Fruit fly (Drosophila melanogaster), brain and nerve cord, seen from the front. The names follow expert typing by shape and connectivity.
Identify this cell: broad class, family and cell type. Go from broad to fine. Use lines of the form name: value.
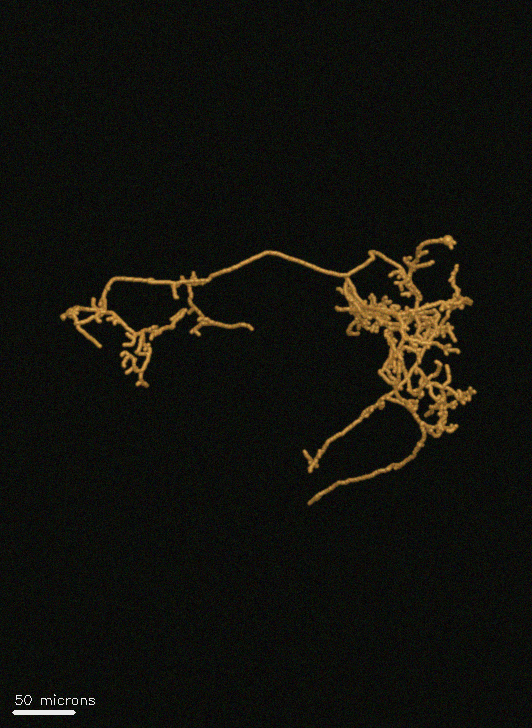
broad class: central-brain intrinsic neuron
family: hemilineage VLPd1
cell type: AVLP034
